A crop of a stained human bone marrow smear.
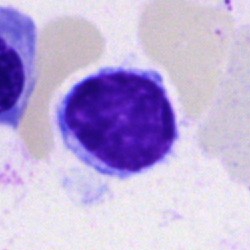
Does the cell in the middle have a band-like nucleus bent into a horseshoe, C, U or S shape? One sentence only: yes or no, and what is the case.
No, the nucleus is not a curved band but one compact round or oval mass.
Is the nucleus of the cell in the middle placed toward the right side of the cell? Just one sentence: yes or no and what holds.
Yes, the nucleus is found toward the right, whether upper, middle or lower.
